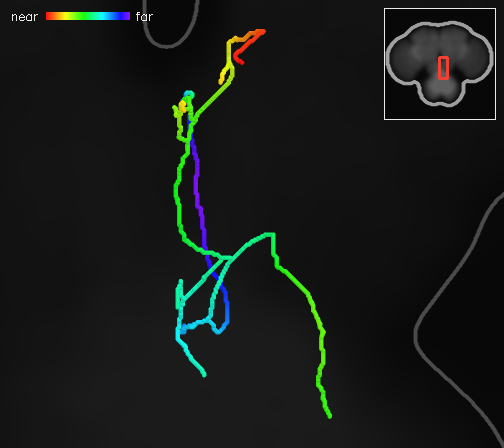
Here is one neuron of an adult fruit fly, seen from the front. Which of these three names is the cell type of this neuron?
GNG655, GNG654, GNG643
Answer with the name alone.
GNG655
